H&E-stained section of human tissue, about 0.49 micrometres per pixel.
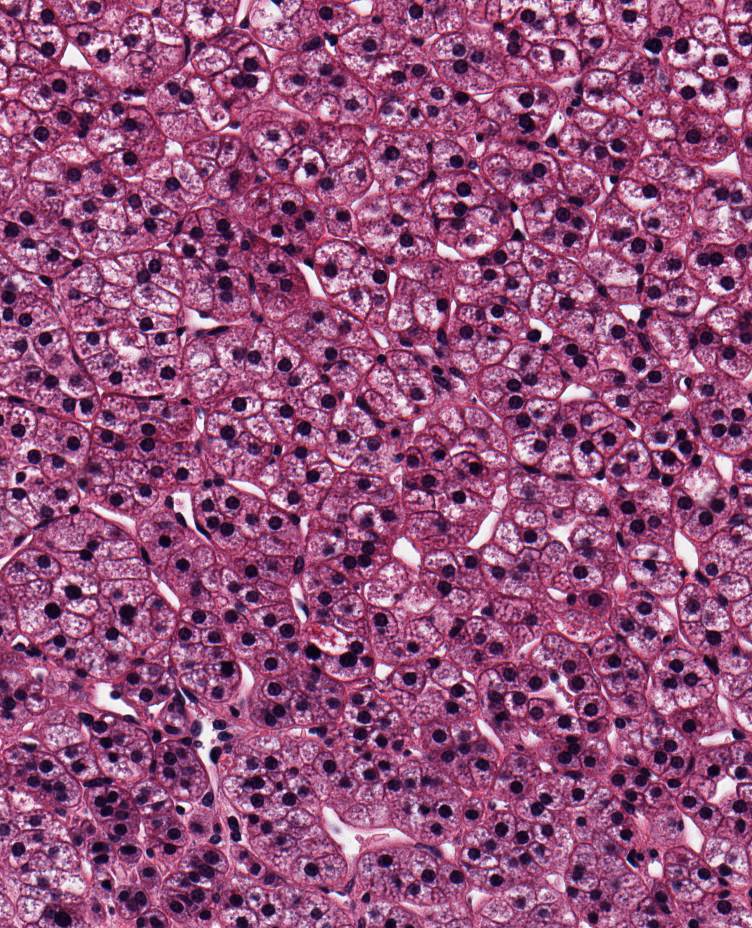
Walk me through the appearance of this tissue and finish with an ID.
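These cells have pale cytoplasm, finely vacuolated so it looks foamy, and the borders between them stand out as distinct thin pink lines. There's very little stroma between the groups, really just the thin septa, and no fat cells anywhere. That's adrenal gland.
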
